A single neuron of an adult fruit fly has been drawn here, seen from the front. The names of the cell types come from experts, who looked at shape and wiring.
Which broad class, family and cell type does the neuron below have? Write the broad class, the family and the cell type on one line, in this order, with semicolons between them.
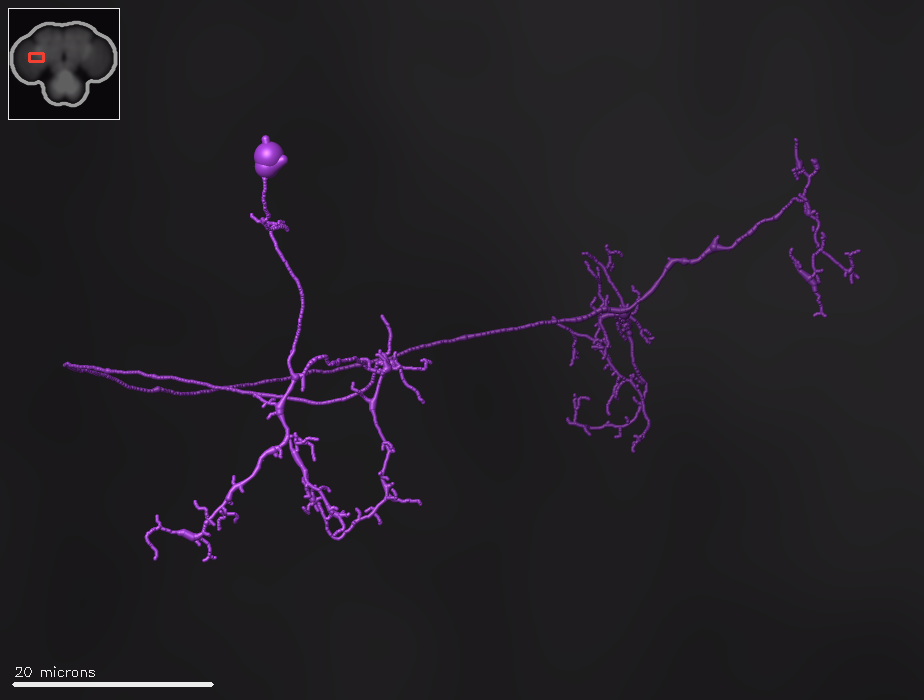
optic-lobe intrinsic neuron; TmY; TmY4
